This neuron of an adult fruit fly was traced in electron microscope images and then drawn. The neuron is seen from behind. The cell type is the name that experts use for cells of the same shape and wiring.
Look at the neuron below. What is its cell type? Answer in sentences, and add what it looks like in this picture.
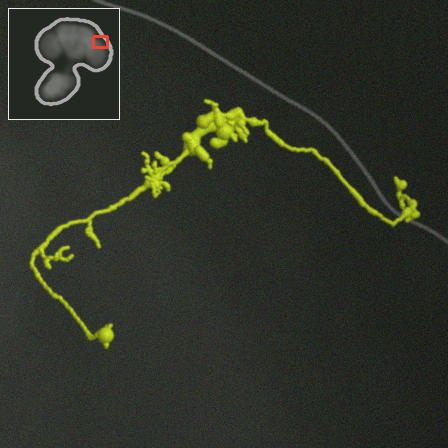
Its cell type is C3. This is an optic-lobe intrinsic neuron. Its cell body lies at the lower left of the picture. In this view it is wider than it is tall.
